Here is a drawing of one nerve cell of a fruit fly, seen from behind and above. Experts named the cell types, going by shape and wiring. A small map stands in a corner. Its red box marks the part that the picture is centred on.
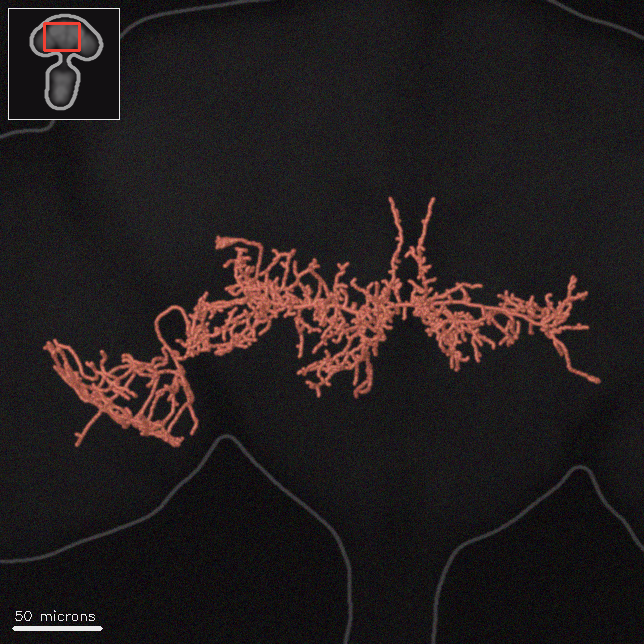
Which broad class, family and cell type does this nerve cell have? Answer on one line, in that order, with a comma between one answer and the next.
visual centrifugal neuron, LoVC, LoVC6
